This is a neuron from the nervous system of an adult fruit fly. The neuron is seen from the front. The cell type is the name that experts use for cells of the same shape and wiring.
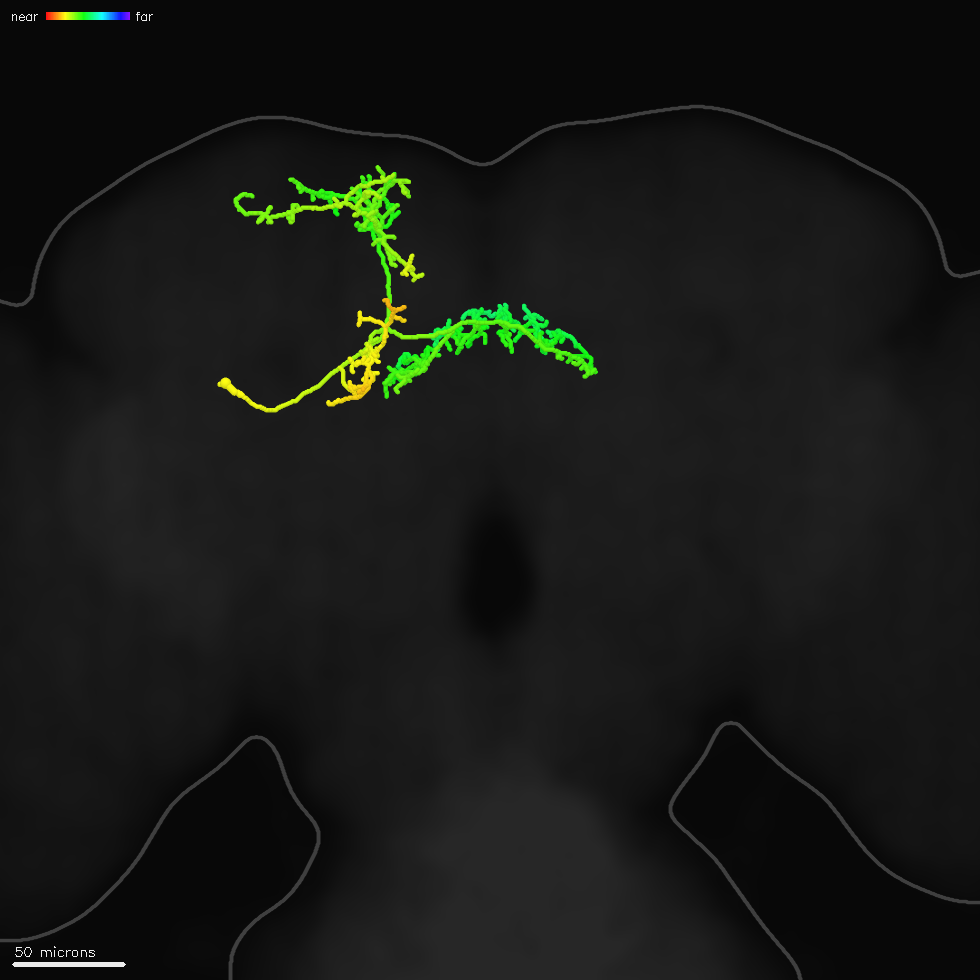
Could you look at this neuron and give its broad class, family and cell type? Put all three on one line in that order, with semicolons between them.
central-brain intrinsic neuron; hemilineage AOTUv4_ventral; FB5C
